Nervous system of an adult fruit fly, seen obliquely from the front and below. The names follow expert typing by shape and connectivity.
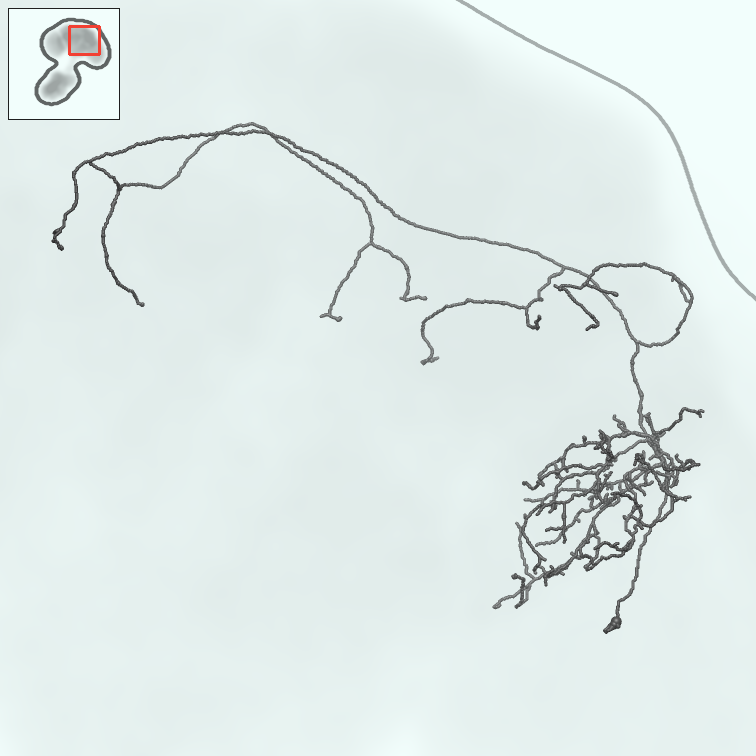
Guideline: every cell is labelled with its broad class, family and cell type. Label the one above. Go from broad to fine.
central-brain intrinsic neuron; hemilineage VLPl&p2_lateral; AVLP121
